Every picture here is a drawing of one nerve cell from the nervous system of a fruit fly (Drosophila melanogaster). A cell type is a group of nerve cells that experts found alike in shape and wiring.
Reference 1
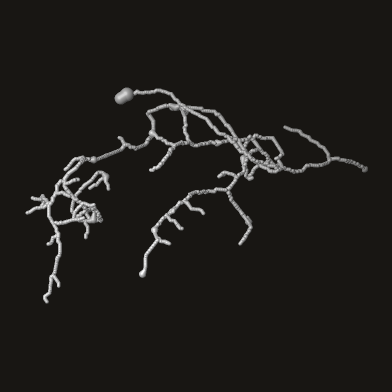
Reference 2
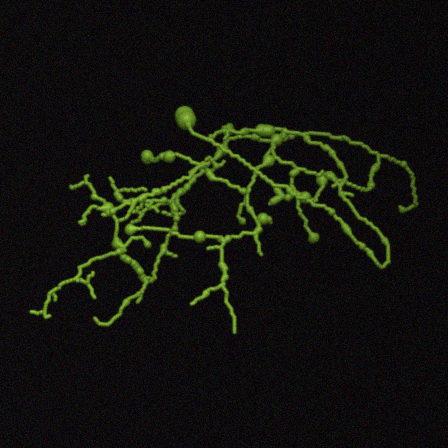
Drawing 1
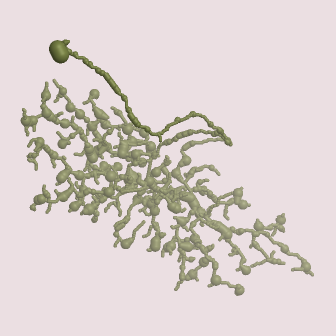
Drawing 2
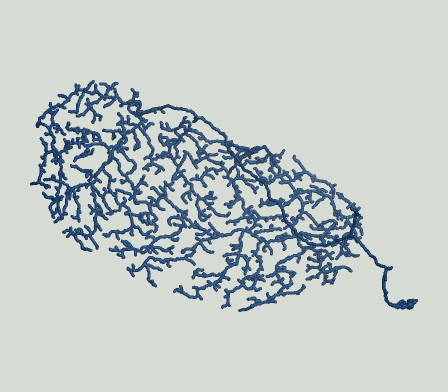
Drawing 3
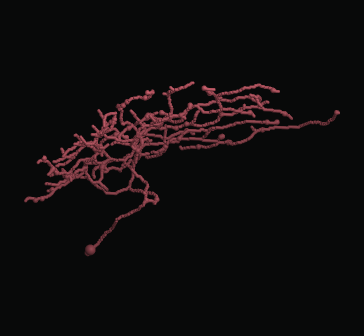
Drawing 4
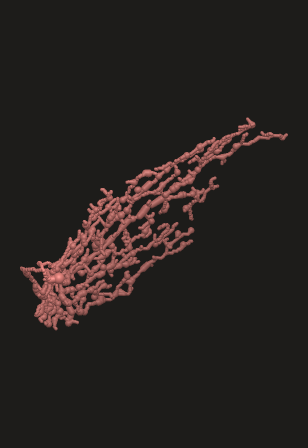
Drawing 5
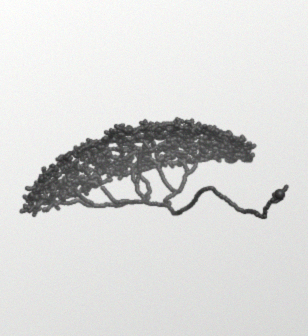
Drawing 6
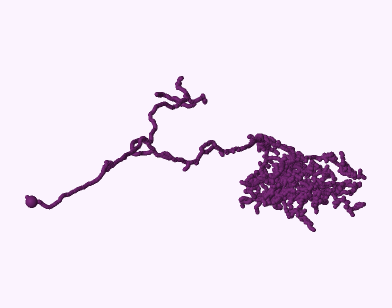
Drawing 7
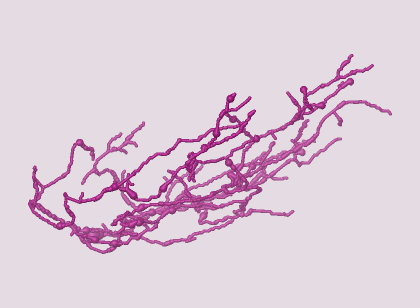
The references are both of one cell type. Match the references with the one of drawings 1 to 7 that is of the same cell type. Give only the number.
7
